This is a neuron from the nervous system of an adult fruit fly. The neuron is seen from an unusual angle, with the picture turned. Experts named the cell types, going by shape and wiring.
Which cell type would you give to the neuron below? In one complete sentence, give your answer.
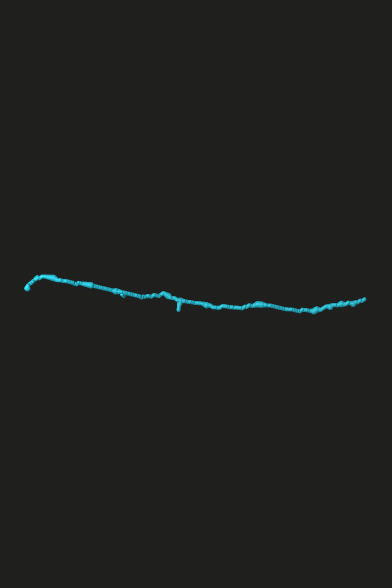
Included in the cell type JO-B1_b is this neuron.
